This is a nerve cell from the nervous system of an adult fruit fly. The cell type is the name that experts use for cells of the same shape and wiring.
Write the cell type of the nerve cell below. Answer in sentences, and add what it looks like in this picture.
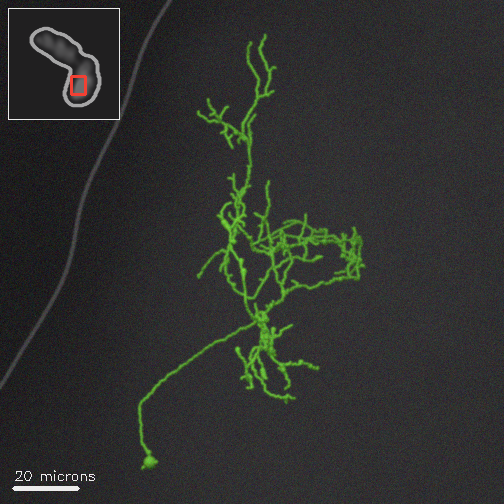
Its cell type is CB2954. This is a central-brain intrinsic neuron. From top to bottom in the picture it spans about 140 microns. The picture shows dozens of branch ends.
